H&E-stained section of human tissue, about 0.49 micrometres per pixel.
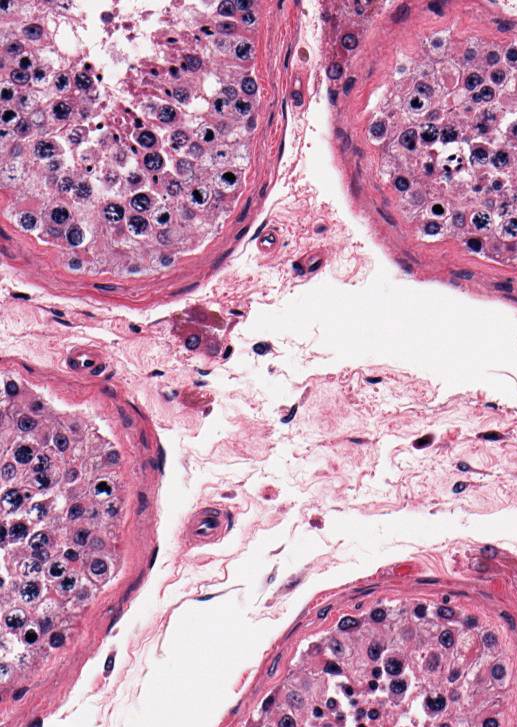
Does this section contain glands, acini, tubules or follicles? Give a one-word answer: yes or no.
Yes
